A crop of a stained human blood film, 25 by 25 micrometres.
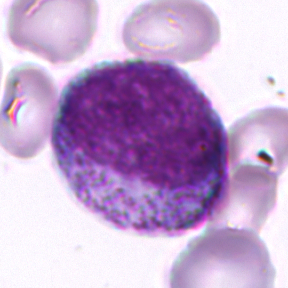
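Promyelocyte in a stained peripheral blood smear: a roughly round cell whose single unlobed nucleus fills the upper two-thirds. Between the granules, the cytoplasm is pale lilac.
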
